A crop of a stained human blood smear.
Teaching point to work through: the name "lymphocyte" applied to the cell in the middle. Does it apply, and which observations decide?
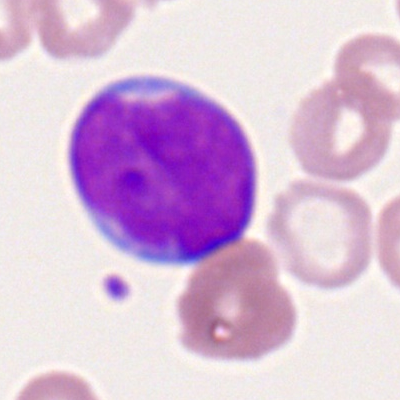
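Start with the small dark round spot in the left half of the nucleus; that is what decides it. This isn't a lymphocyte; it's a myeloblast.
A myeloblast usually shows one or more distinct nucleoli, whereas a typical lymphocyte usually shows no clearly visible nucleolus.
No granules are seen in the cytoplasm, which also suits the myeloblast.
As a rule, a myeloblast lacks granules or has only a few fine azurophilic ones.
The outline is round to slightly oval and smooth, and a red cell touches the lower right edge.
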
